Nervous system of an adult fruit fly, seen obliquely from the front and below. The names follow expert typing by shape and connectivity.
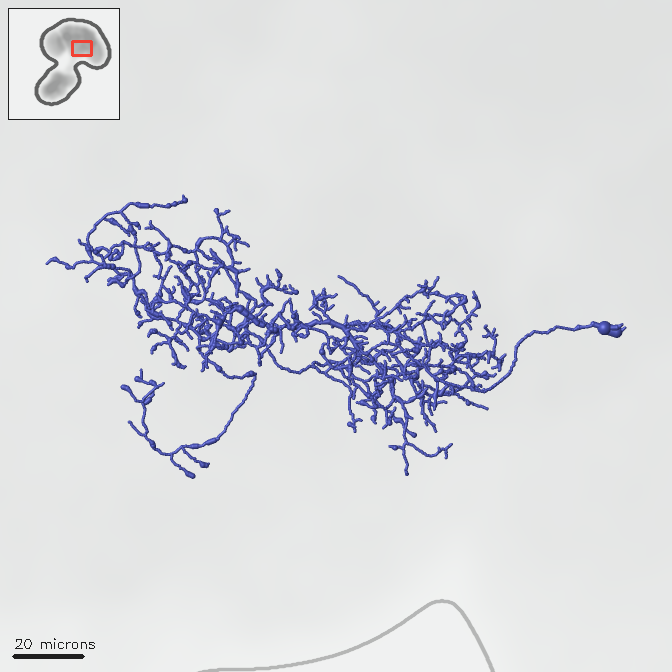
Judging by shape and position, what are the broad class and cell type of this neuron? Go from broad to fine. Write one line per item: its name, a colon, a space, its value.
broad class: central-brain intrinsic neuron
cell type: GNG061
